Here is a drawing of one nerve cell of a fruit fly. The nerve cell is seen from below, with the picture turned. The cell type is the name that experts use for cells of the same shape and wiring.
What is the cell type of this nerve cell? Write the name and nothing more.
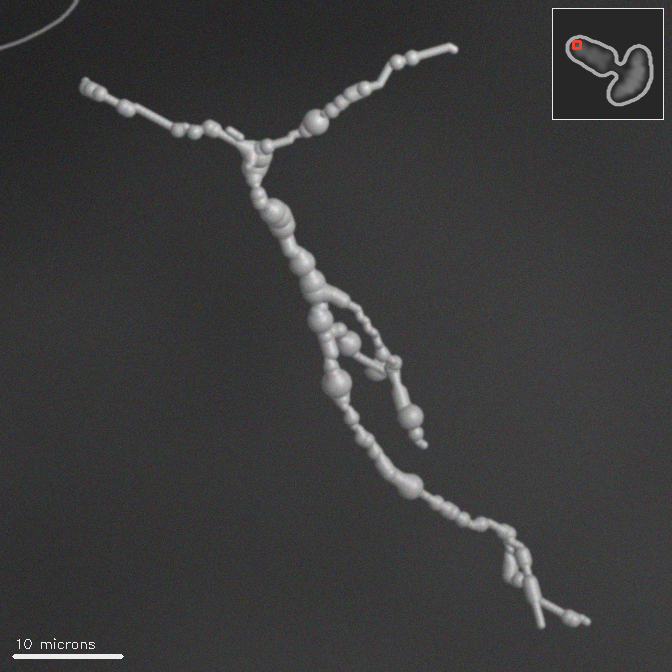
SNta27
